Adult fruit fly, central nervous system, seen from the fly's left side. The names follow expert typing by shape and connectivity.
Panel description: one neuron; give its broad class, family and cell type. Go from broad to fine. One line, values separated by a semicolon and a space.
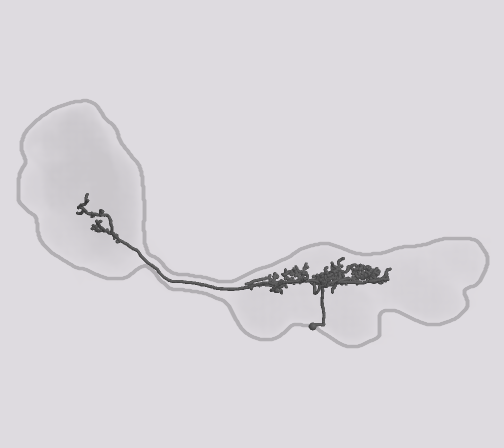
ascending neuron; hemilineage 07B; AN07B021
